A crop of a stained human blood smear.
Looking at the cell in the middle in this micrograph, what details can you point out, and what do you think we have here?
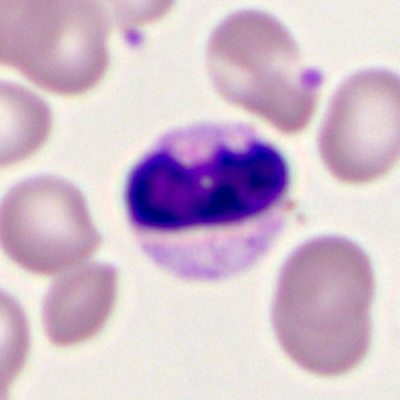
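The central cell has a smooth, round outline. Its nucleus lies in the upper part of the cell, with most of the cytoplasm below it, and the upper edge of the nucleus is notched. The cytoplasm is pale lilac. Cell type: segmented neutrophil.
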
